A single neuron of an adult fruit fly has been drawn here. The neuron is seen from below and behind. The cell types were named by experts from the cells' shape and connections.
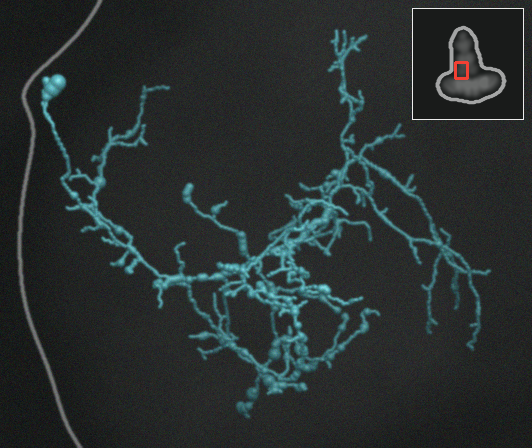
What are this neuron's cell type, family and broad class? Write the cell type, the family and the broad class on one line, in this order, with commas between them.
IN20A.22A017, hemilineage 20A.22A, nerve-cord intrinsic neuron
